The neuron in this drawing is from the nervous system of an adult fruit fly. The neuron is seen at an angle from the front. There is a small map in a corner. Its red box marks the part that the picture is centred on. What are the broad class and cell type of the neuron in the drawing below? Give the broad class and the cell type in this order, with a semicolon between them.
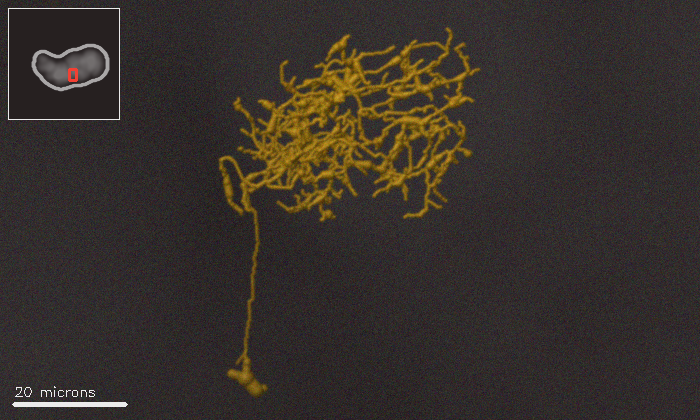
central-brain intrinsic neuron; CB1205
